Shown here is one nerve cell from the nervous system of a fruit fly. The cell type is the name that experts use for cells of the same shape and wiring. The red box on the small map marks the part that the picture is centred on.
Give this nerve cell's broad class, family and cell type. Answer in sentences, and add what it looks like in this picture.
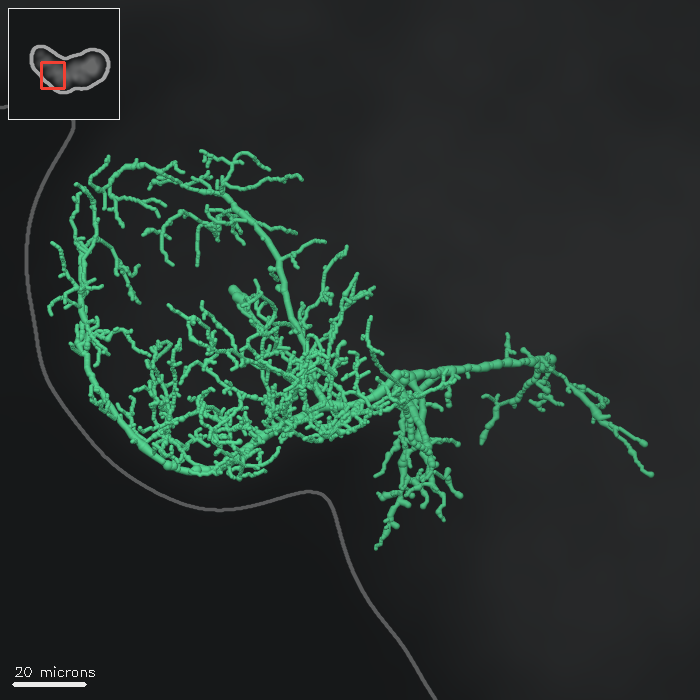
This is a nerve-cord intrinsic neuron. Its family is hemilineage 09A. The cell type is IN09A004. From left to right in the picture it spans about 170 microns. The picture shows more than a hundred branch ends.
